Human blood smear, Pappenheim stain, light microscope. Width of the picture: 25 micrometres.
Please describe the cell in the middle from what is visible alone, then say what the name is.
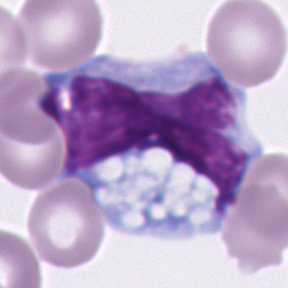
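An hourglass-shaped nucleus, pinched in at its middle, spans the cell from side to side. Its chromatin is dark purple, with a streaky, strand-like texture. The pale blue cytoplasm holds many round, clear vacuoles clustered below the nucleus. The cell is a monocyte.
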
